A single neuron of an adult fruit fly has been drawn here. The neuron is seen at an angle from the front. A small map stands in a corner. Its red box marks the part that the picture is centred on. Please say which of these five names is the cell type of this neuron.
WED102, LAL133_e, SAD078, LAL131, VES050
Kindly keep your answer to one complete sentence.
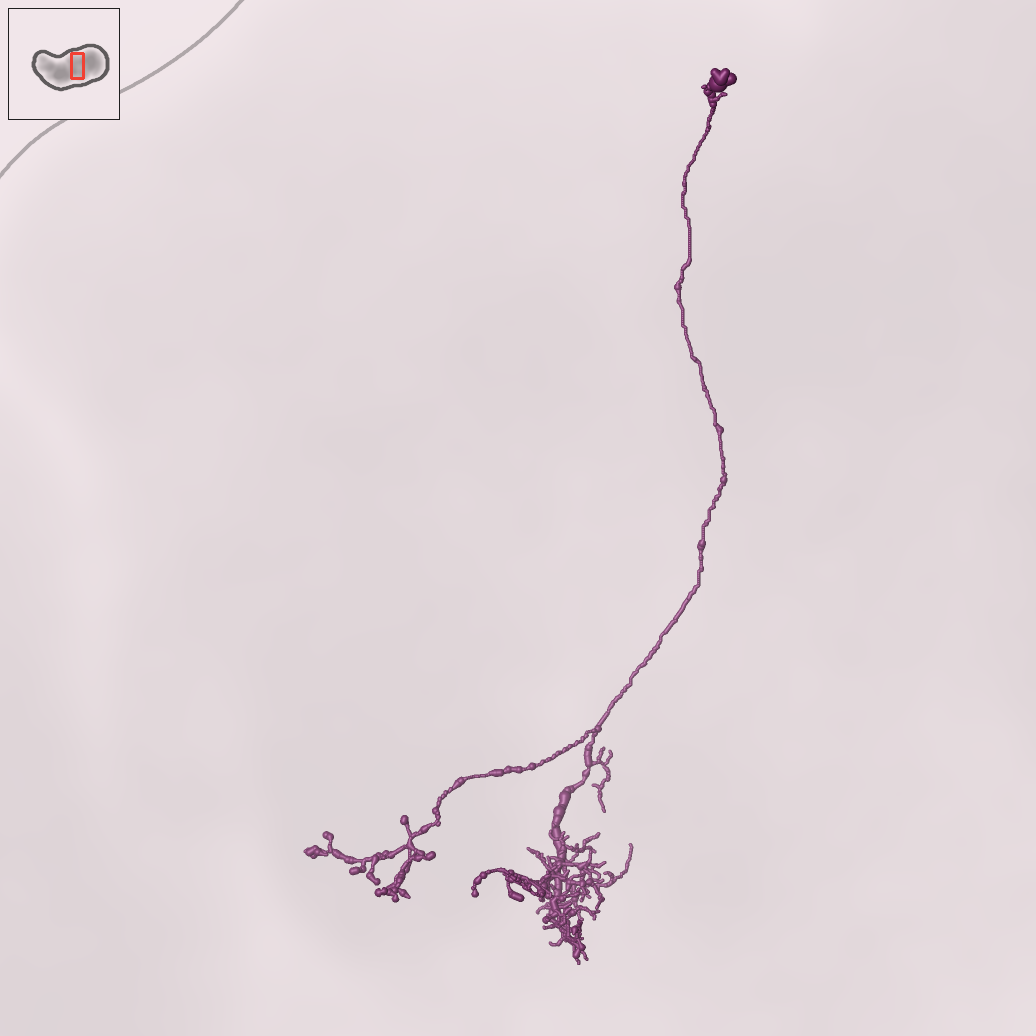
Cell type SAD078 is what this neuron is.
